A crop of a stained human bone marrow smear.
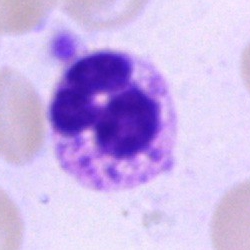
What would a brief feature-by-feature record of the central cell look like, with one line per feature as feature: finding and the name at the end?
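Outline: round, smooth edge
Nucleoli: none seen
Cytoplasm: mostly below the nucleus
Edge body: small, round, purple, against the upper left edge
Identification: segmented neutrophil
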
